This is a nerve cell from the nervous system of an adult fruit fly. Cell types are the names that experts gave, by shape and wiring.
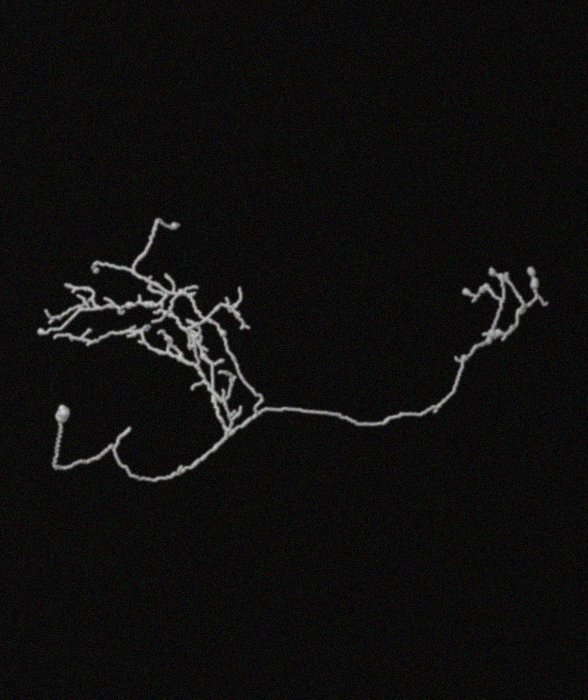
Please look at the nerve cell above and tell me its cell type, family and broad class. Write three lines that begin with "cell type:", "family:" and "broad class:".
cell type: SIP028
family: hemilineage EBa1
broad class: central-brain intrinsic neuron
